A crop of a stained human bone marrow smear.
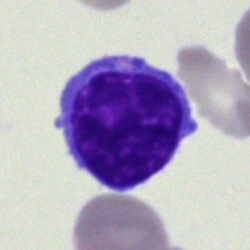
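Lymphocyte, shown in a stained bone marrow smear, with a thin blue rim of cytoplasm, free of distinct granules, around the nucleus. Its chromatin is dark purple, denser clumps separated by paler patches. Small bulges stick out from the cell edge at left and right.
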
